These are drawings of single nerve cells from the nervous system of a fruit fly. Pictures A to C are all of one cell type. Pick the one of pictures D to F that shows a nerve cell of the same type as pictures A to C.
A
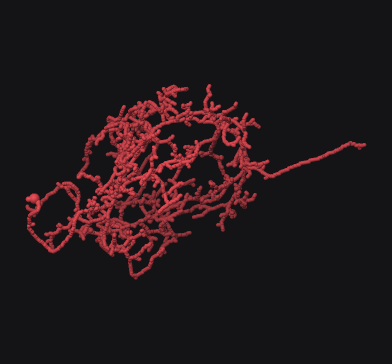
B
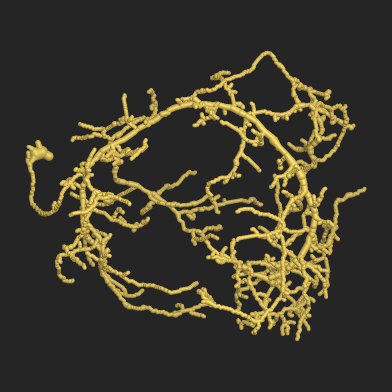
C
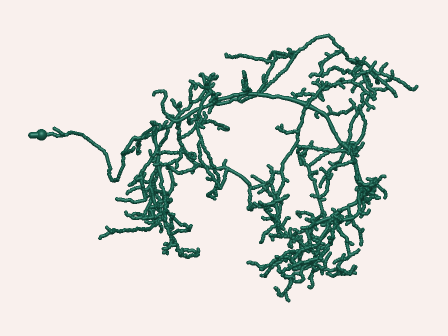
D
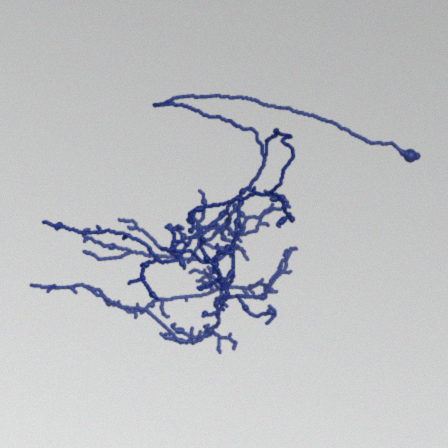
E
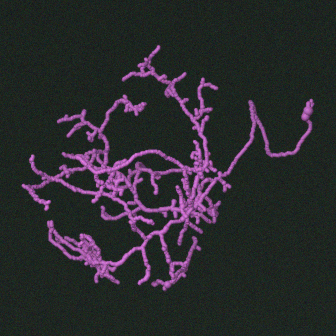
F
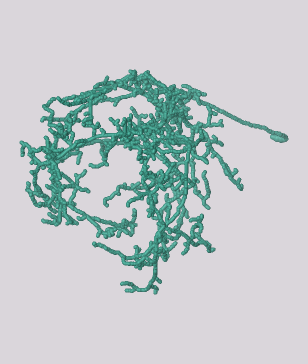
F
